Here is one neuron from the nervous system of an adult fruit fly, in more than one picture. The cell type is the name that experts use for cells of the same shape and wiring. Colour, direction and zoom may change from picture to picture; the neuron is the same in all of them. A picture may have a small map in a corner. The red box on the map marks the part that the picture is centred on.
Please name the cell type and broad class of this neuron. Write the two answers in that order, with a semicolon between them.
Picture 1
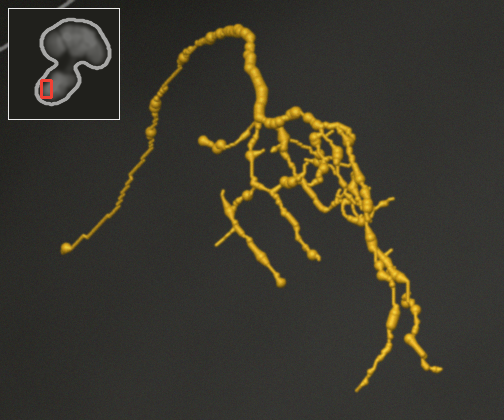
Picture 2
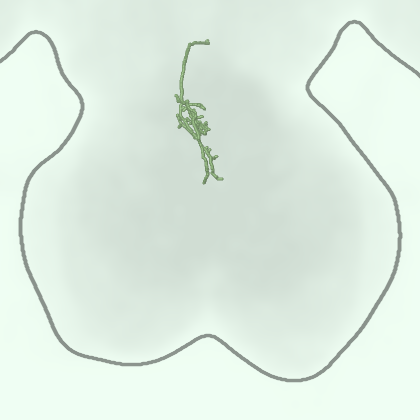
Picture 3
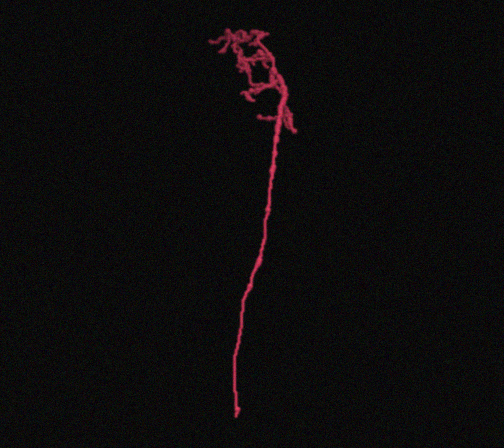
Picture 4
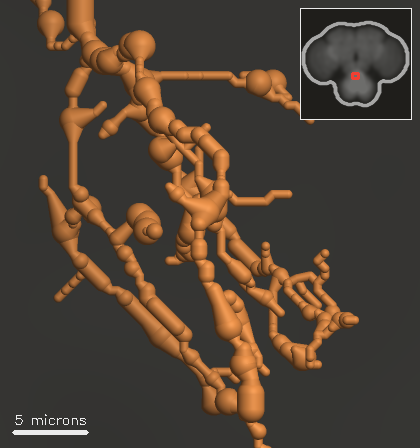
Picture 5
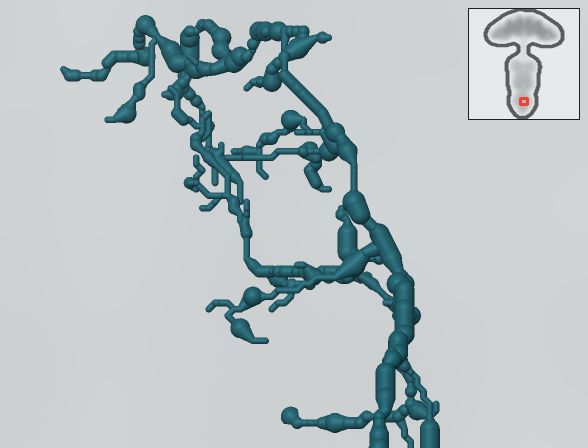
SNxx14; sensory neuron entering the nerve cord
